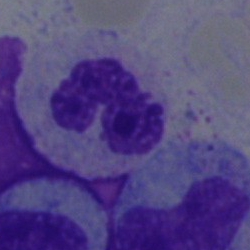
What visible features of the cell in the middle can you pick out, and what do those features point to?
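Look first at the outline: it is roughly round and smooth. Now follow the nucleus as it curves, leaving a notch of cytoplasm that opens toward the bottom of the cell. Its chromatin is dark purple and coarsely clumped. Around it, the cytoplasm is plentiful and a pale grey-lilac. This is a band neutrophil.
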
